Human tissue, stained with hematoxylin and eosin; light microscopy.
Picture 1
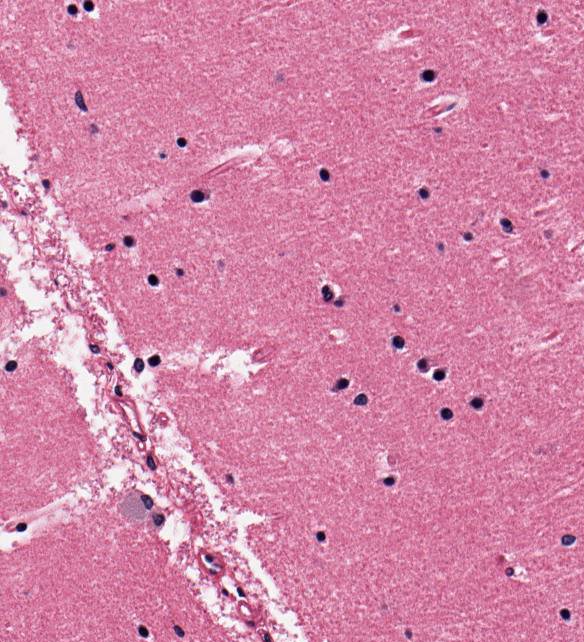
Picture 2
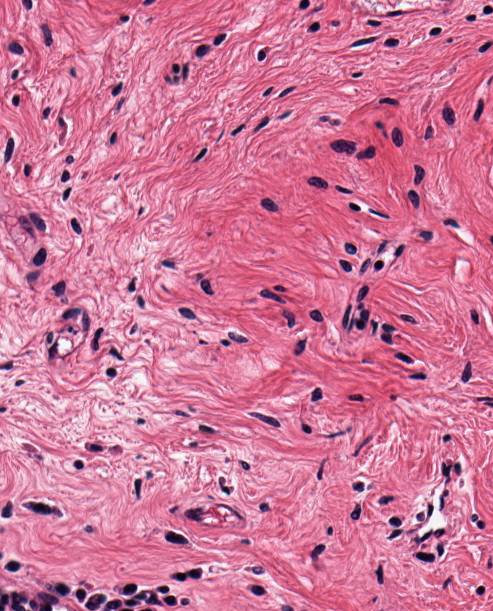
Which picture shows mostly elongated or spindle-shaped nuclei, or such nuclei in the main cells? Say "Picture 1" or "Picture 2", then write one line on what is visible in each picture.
Picture 2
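What picture 1 shows: The cells are small, with round, dark, dense nuclei and scant visible cytoplasm.
What picture 2 shows: Most stromal nuclei are elongated, dark and spindle-shaped, consistent with fibroblasts.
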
